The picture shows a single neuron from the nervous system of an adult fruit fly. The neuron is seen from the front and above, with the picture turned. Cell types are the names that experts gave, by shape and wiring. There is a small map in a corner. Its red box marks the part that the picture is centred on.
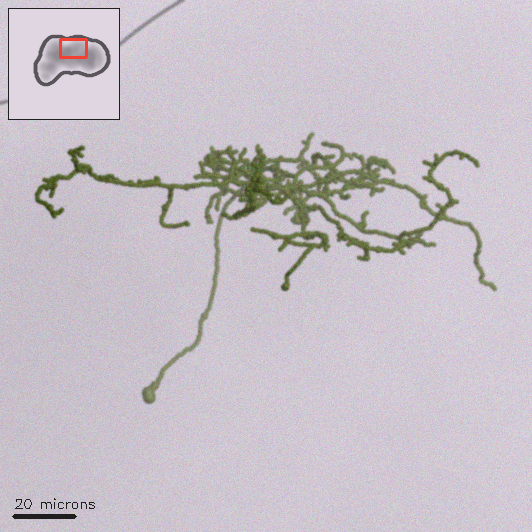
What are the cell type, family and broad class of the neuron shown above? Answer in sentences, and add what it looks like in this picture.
The cell type is GNG601. The family is hemilineage LB0. It is a central-brain intrinsic neuron. Its cell body lies at the lower left of the picture. From left to right in the picture it spans about 150 microns. The picture shows dozens of branch ends.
